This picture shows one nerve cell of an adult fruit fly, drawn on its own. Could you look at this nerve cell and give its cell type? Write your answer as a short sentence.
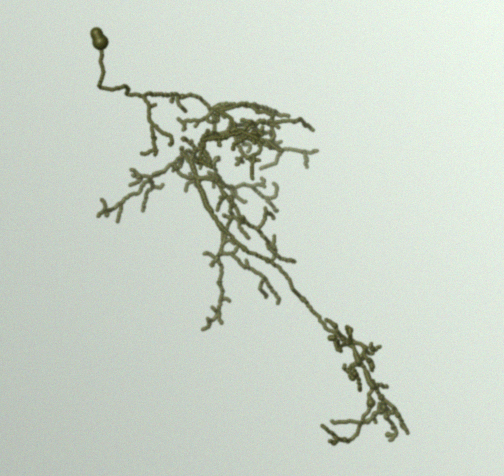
The cell type is IN19A091.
